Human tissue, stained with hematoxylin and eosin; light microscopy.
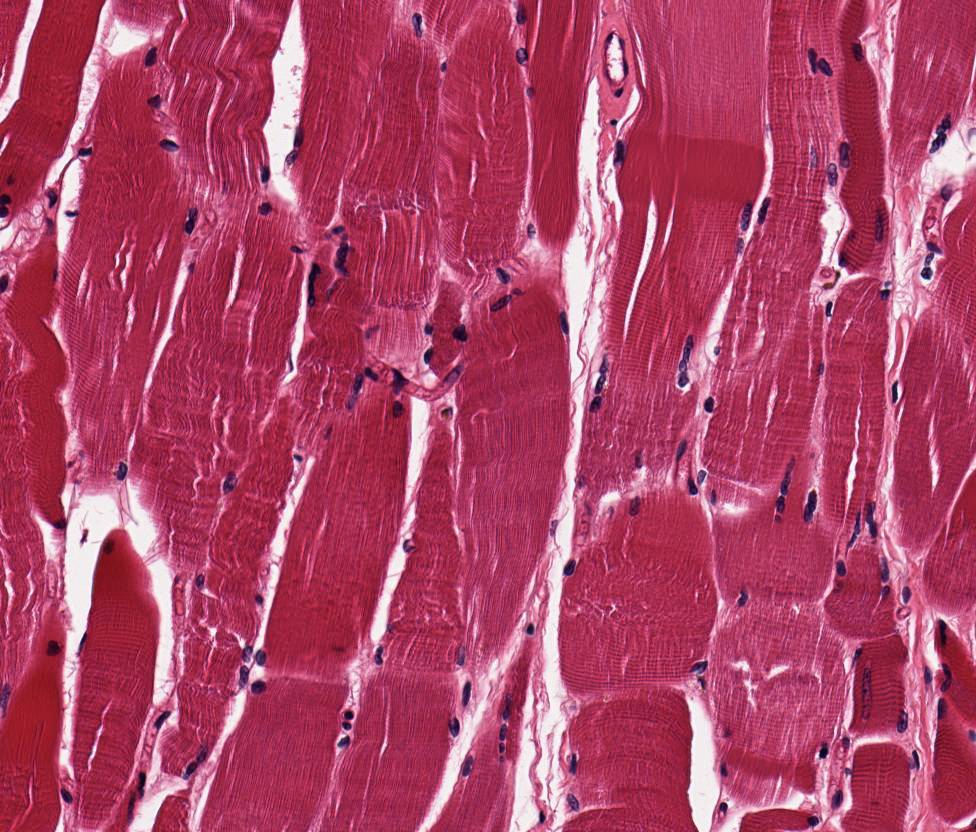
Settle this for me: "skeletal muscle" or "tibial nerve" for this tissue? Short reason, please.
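This is skeletal muscle, not tibial nerve. What settles it for me is the fine transverse cross-striations running along the length of the fibres. The fibres themselves are long, running roughly from top to bottom with a slight tilt. Their nuclei sit at the fibre edges rather than in the centres, and I see them as small, dark blue-purple and oval to elongated.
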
